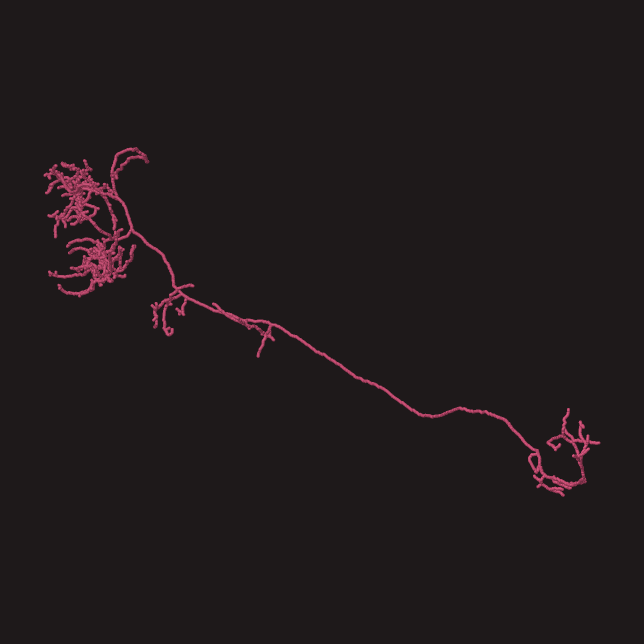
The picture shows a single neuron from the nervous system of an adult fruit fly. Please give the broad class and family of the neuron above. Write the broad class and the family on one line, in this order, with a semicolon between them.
ascending neuron; hemilineage 12B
